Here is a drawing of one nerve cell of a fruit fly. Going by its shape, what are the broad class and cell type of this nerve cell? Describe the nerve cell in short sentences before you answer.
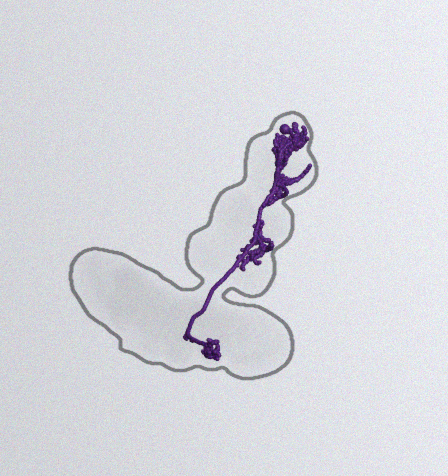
In this view it is taller than it is wide. Its broad class is ascending neuron. The cell type is ANXXX055.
